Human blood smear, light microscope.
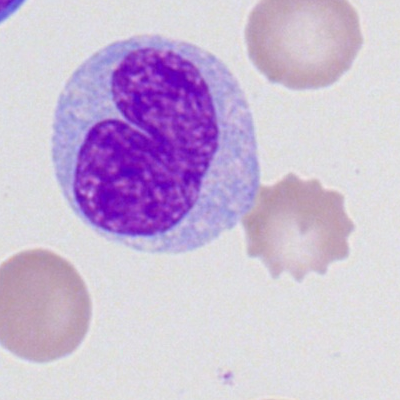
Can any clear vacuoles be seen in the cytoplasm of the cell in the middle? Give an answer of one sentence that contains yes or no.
No, the cell's cytoplasm contains no vacuoles.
